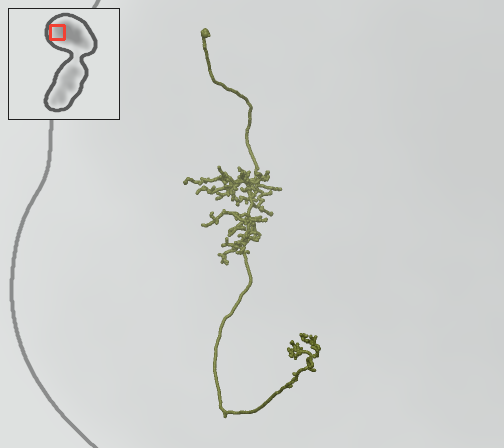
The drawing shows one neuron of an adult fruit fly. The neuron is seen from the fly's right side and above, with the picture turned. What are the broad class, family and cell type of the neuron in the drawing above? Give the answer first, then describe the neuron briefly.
It is an optic-lobe intrinsic neuron. Its family is TmY. The cell type is TmY10. Its cell body lies at the top of the picture. As drawn here it is more than twice as tall as it is wide.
